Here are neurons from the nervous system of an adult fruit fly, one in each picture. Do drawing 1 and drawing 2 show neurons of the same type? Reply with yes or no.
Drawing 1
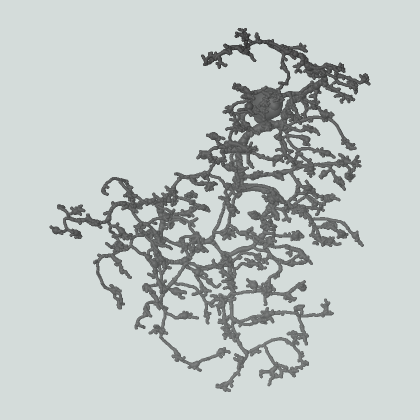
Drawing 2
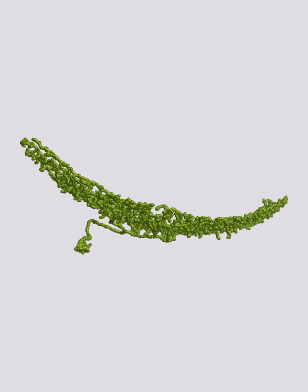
no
